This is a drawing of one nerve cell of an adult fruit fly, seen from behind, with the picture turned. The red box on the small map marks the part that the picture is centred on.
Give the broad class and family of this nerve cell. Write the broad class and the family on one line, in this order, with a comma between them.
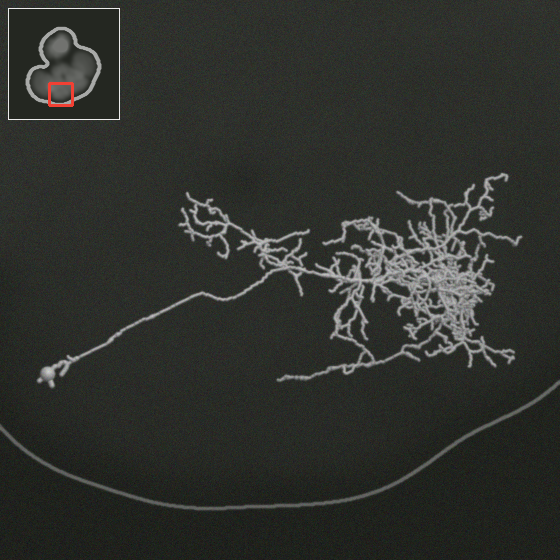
central-brain intrinsic neuron, hemilineage DL2_dorsal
